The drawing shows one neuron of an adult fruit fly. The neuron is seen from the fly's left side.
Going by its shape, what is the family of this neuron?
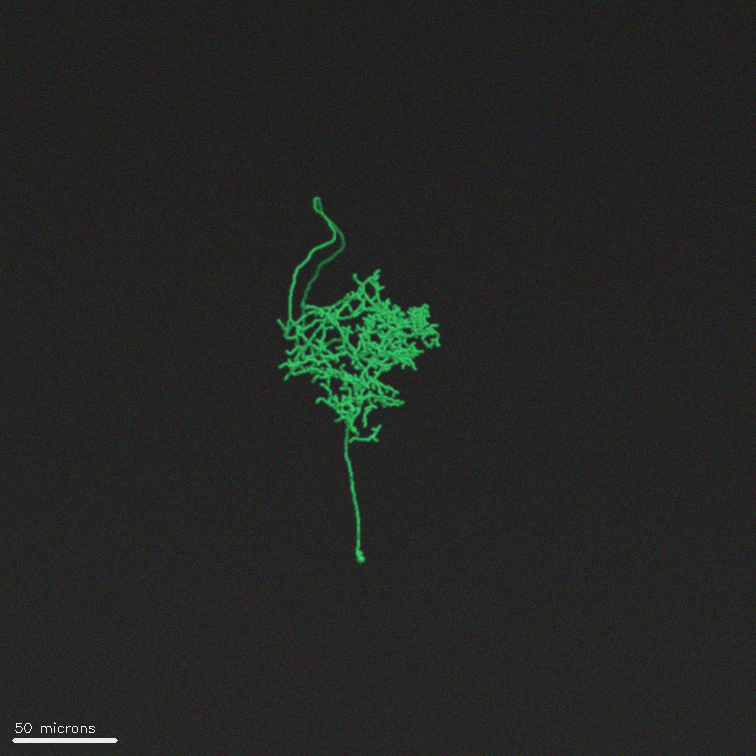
hemilineage VLPl&p1_lateral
